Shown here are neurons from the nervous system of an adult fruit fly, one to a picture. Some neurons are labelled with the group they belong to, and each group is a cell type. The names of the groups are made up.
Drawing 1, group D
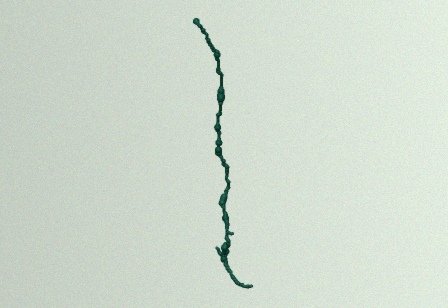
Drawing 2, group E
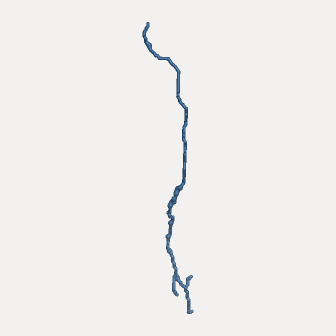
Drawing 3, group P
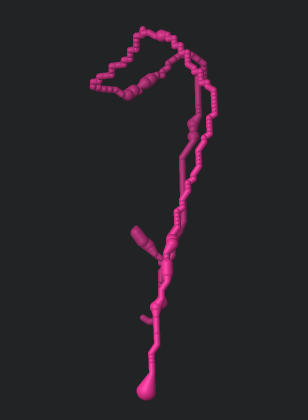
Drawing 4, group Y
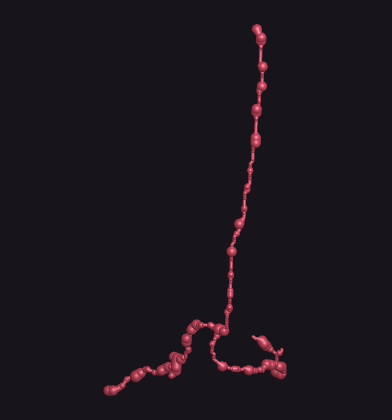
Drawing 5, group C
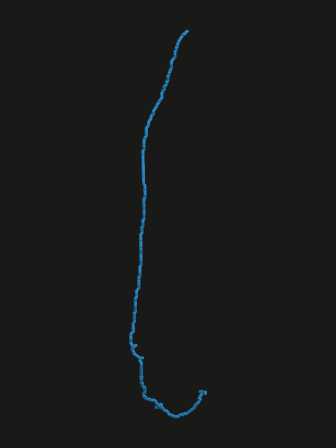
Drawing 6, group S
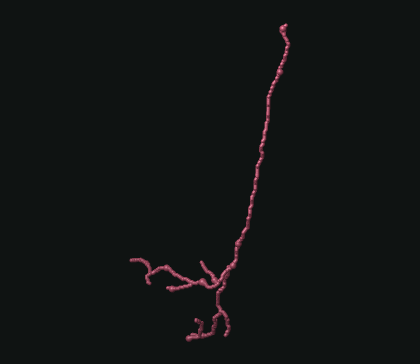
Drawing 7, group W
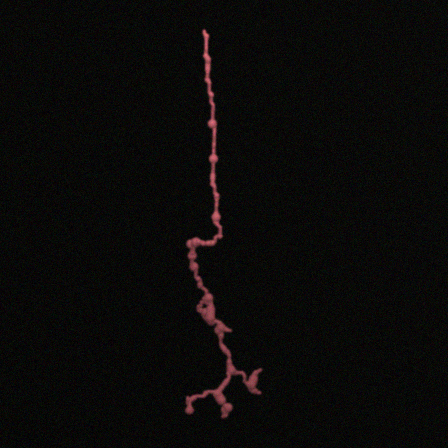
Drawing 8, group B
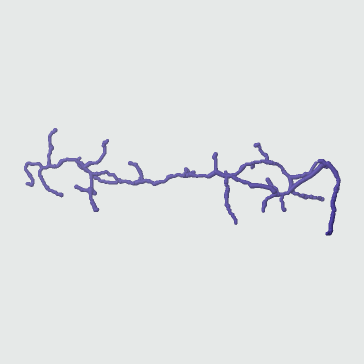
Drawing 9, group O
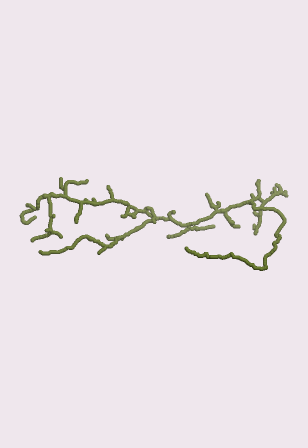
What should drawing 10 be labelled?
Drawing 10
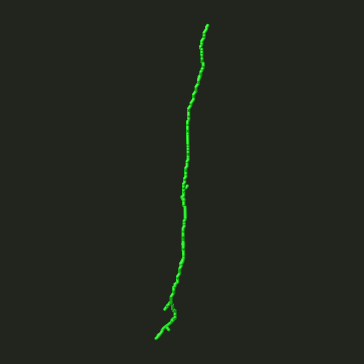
group C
